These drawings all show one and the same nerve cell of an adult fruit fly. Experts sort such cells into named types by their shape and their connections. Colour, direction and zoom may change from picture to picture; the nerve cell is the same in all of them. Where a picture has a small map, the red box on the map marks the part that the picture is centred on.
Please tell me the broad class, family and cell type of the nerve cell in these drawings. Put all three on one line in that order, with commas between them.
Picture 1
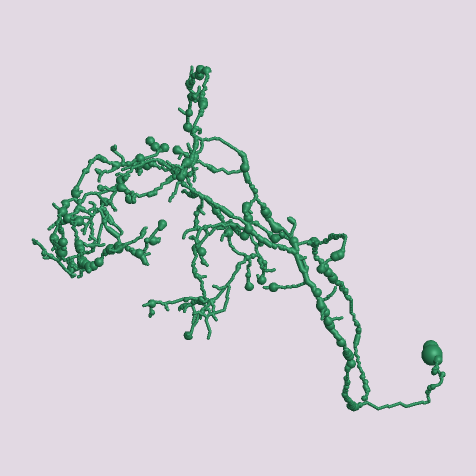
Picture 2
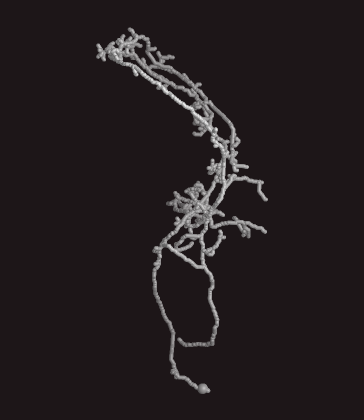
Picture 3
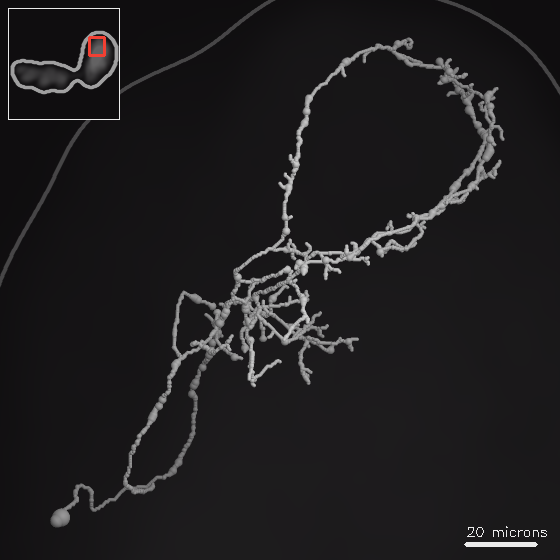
central-brain intrinsic neuron, hemilineage VPNp&v1_ventral, PLP180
